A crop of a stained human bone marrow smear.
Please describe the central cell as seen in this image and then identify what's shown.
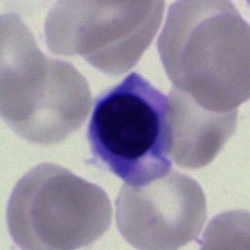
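Outline angular and polygonal, not smoothly round. Nucleus off-centre to the left; chromatin dense and dark purple throughout. Cytoplasmic rim widest toward the right and bottom. Name: erythroblast.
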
